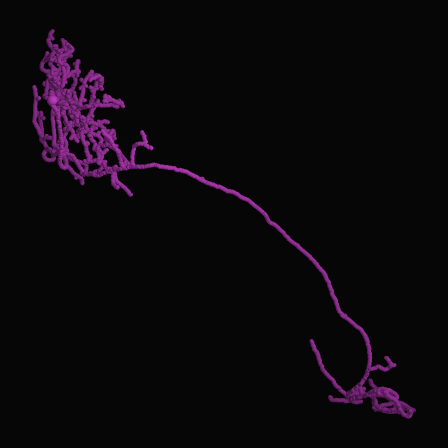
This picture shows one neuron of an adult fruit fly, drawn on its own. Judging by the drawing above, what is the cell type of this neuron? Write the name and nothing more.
PVLP109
